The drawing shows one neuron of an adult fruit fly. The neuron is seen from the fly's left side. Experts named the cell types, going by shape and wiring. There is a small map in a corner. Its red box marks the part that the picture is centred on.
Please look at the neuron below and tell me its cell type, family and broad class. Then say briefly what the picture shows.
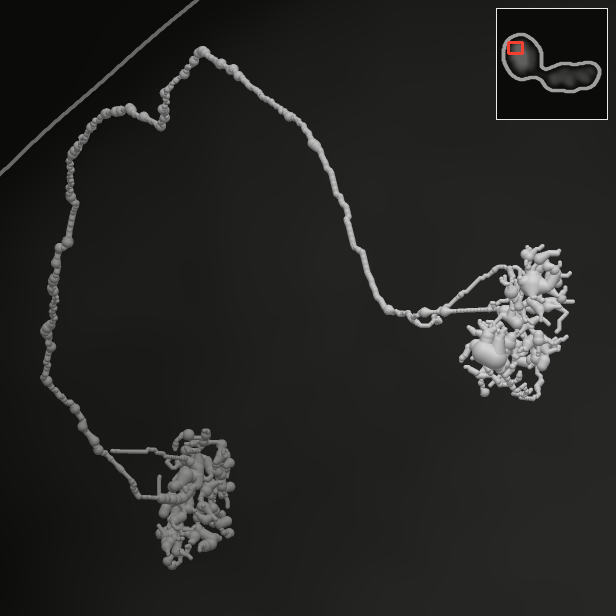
Its cell type is TuTuB_b. Its family is TuTuB. It is a central-brain intrinsic neuron. Its cell body lies on the right of the picture. The picture shows dozens of branch ends.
